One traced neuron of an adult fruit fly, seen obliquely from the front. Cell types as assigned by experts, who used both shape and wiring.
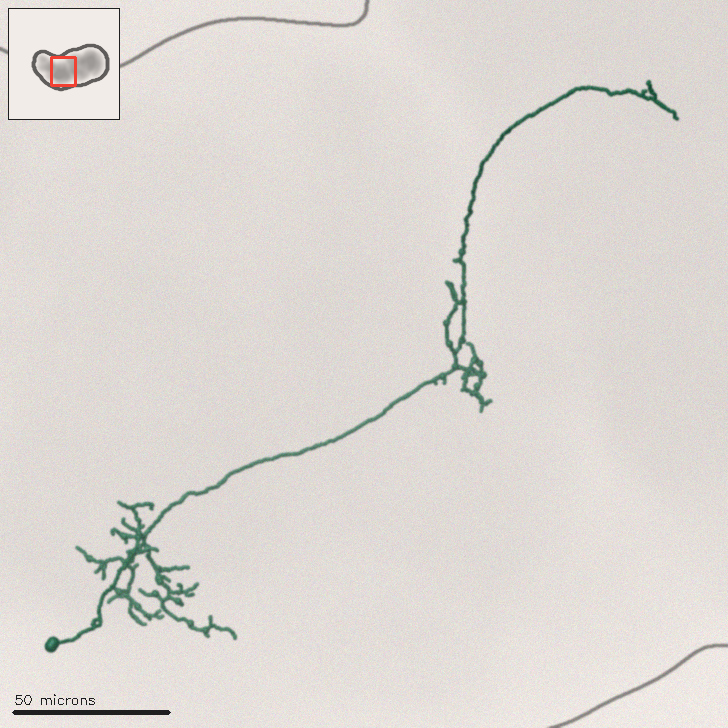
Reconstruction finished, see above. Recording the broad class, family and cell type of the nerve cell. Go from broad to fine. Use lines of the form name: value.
broad class: visual projection neuron
family: MeTu
cell type: MeTu4f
